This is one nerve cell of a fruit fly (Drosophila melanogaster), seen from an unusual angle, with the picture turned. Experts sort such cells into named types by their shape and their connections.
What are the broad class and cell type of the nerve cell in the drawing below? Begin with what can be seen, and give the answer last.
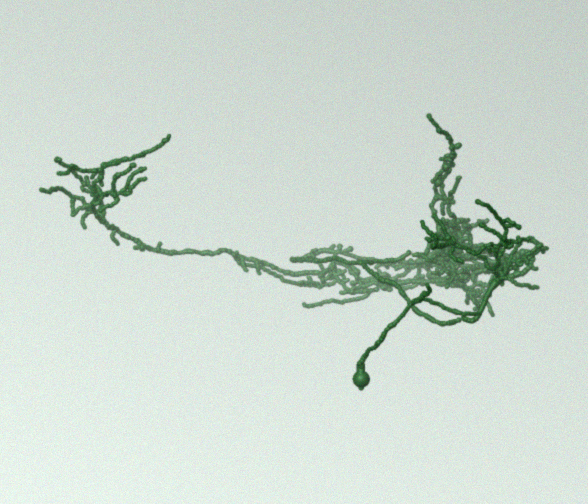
The cell body is at the bottom of the picture. The picture shows dozens of branch ends. This is a central-brain intrinsic neuron. It is of cell type SIP107m.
